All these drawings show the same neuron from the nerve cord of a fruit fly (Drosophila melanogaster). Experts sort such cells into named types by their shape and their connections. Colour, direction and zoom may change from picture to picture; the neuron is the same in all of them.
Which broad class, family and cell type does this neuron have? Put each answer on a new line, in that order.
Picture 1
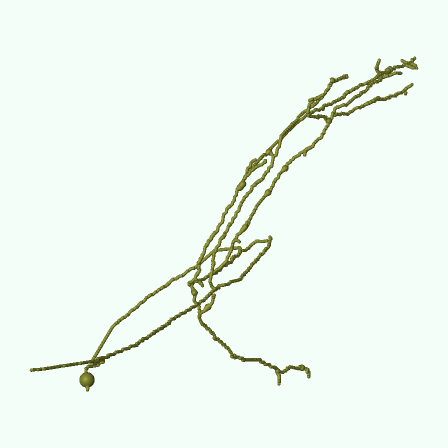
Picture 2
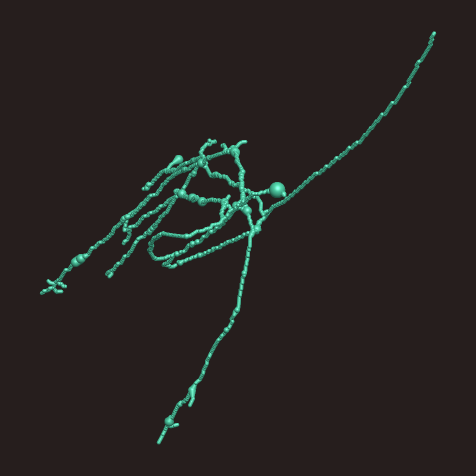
ascending neuron
hemilineage 08B
AN08B113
